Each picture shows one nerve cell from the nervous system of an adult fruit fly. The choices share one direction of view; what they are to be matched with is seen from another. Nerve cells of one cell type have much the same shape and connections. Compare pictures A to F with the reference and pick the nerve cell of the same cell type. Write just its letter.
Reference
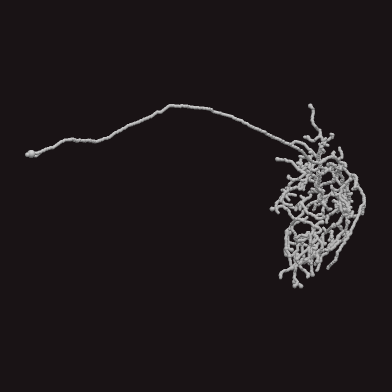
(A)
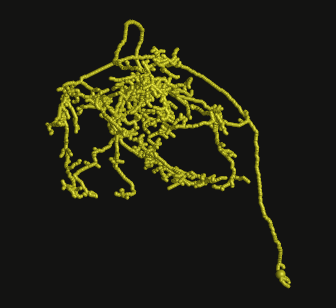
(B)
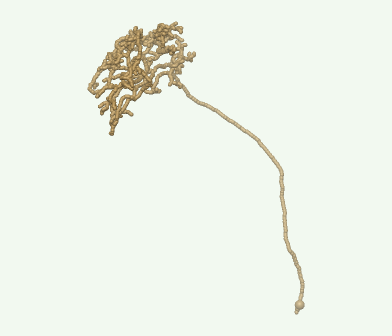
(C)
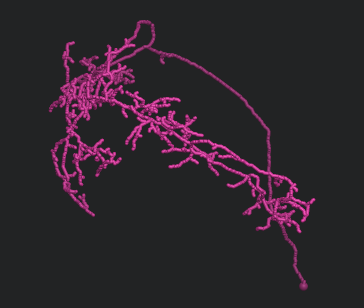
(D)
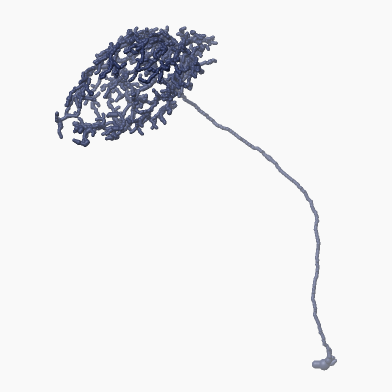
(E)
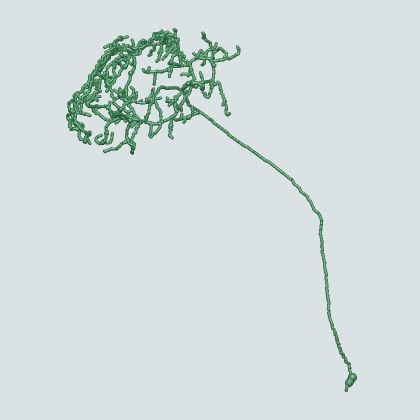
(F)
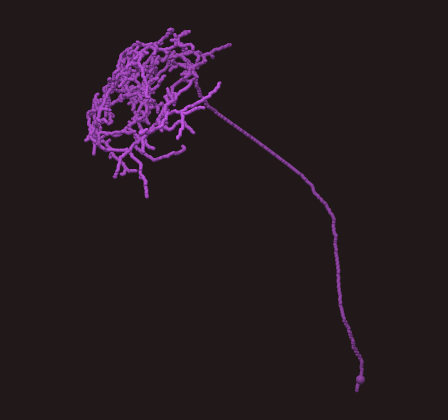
B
